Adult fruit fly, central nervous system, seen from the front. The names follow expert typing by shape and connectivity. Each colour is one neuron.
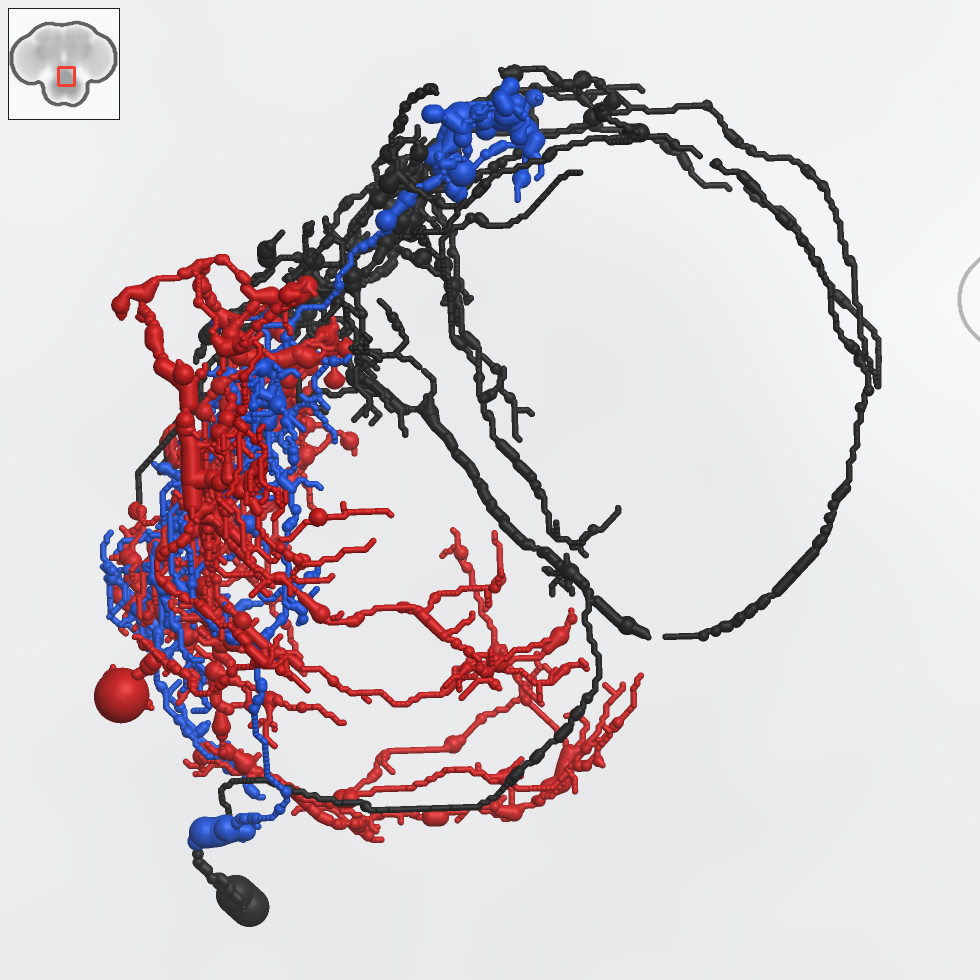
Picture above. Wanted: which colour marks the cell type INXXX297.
red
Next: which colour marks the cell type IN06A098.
blue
